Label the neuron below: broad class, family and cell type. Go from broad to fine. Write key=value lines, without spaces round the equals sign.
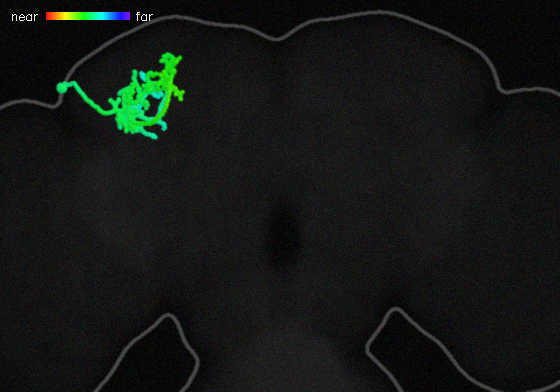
broad_class=central-brain intrinsic neuron
family=hemilineage SLPal1
cell_type=LHAD1f4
